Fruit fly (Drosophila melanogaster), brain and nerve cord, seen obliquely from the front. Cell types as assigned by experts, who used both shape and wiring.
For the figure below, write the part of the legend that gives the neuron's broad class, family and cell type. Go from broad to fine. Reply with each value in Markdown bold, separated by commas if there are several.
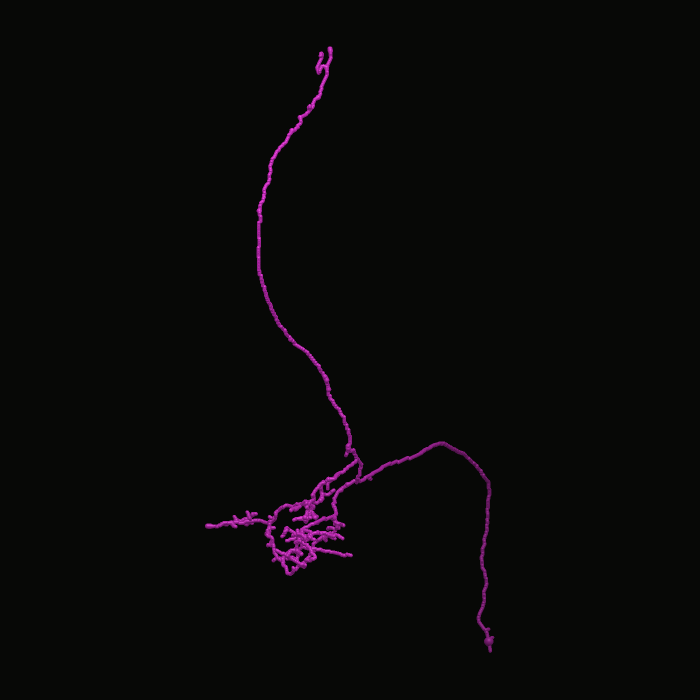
**central-brain intrinsic neuron**, **hemilineage LB5**, **PRW005**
